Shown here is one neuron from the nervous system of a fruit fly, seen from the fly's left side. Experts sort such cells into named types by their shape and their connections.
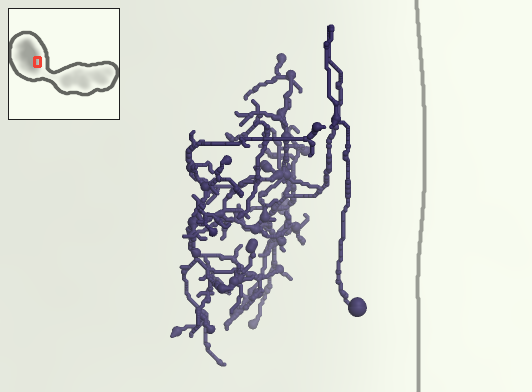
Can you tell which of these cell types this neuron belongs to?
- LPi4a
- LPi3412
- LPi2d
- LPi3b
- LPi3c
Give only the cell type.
LPi2d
